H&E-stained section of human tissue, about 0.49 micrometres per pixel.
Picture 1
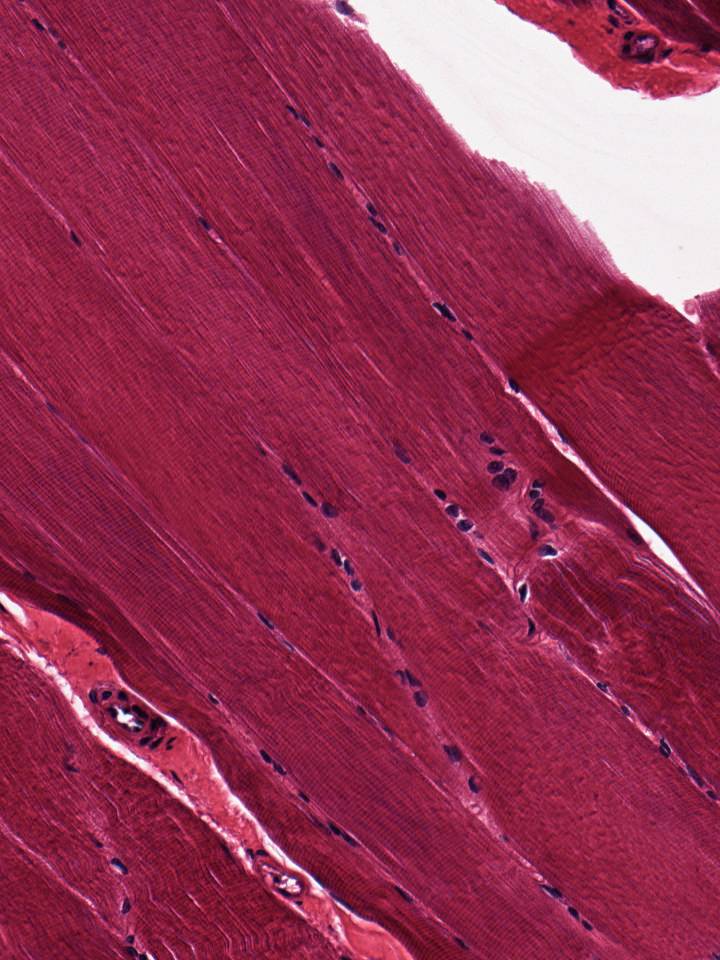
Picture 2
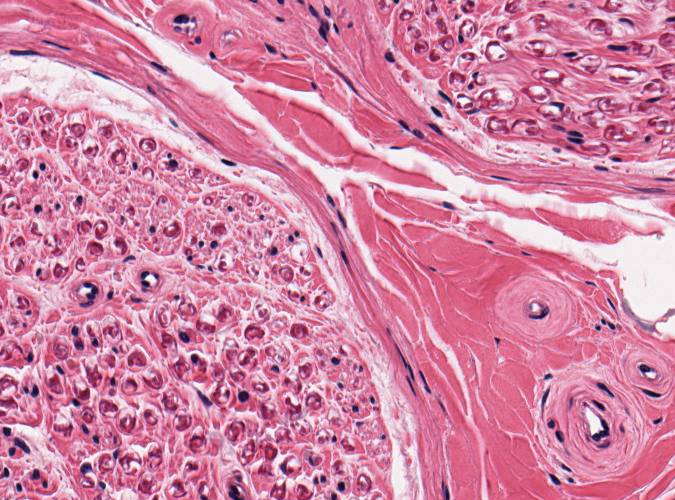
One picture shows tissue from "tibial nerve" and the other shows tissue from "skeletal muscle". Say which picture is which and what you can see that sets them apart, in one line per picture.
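Picture 1 – skeletal muscle. Long, parallel, unbranched muscle fibres run diagonally across the whole field from upper left to lower right.
Picture 2 – tibial nerve. Within the bundles the fibres are cut across, so each appears as a round profile with a pale ring around a small central pink dot.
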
